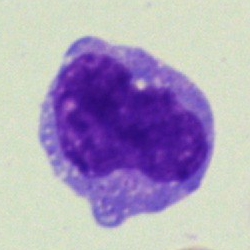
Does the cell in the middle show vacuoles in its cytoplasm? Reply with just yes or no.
Yes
